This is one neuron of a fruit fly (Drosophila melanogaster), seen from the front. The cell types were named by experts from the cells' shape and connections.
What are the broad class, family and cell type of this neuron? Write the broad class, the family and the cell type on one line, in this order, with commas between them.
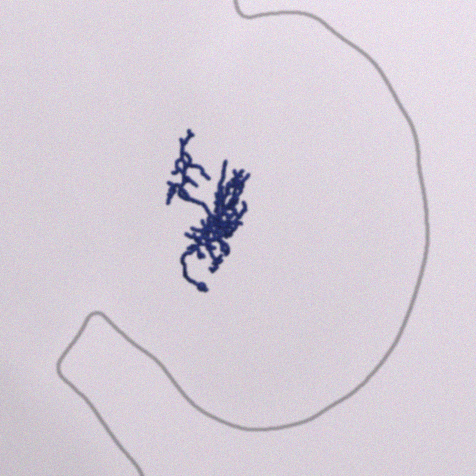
optic-lobe intrinsic neuron, Tlp, Tlp11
